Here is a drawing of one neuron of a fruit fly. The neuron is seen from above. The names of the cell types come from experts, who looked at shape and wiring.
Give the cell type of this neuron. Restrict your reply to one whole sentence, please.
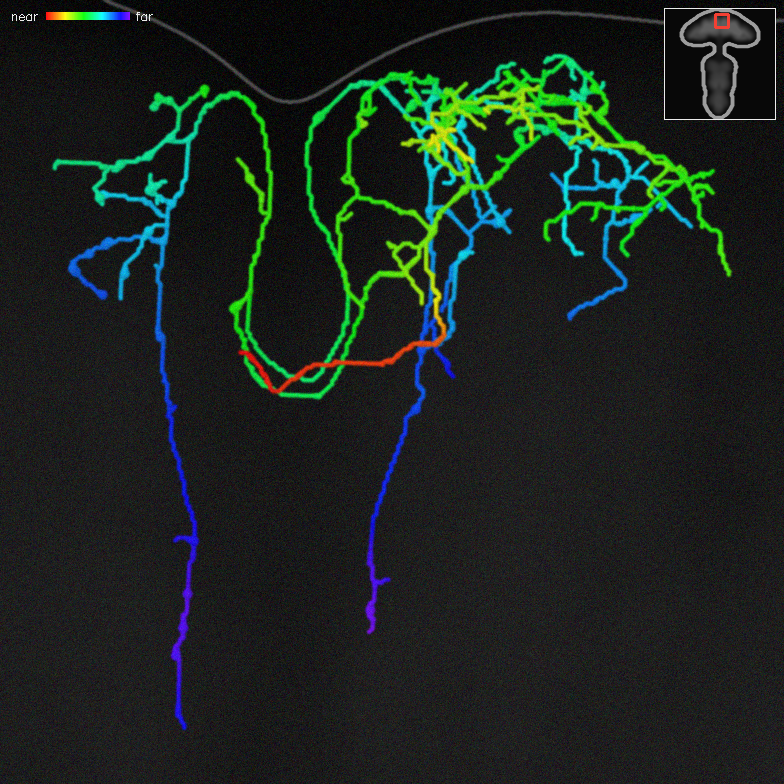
This neuron carries the cell type designation CRE030_b.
